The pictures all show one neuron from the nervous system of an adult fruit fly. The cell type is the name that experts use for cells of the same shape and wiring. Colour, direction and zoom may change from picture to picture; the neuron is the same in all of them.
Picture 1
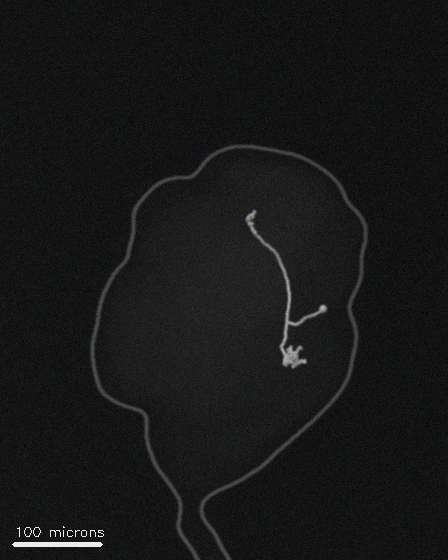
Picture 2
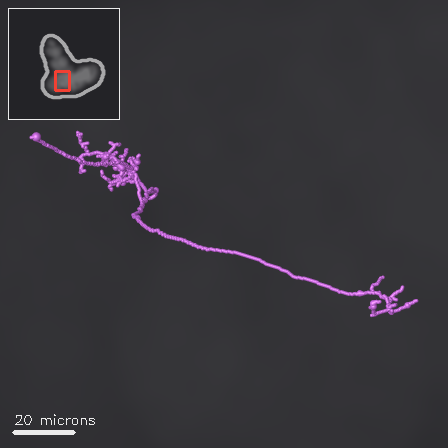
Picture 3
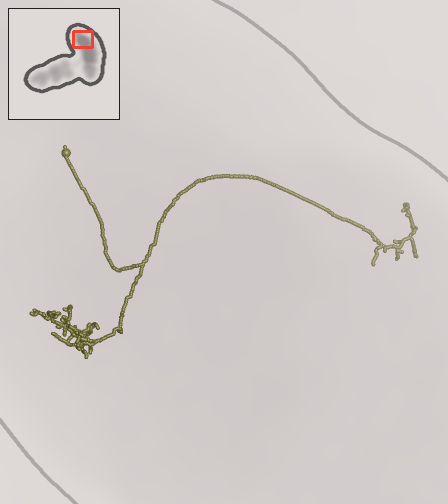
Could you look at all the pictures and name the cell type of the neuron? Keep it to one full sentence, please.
The neuron is of cell type LC10e.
